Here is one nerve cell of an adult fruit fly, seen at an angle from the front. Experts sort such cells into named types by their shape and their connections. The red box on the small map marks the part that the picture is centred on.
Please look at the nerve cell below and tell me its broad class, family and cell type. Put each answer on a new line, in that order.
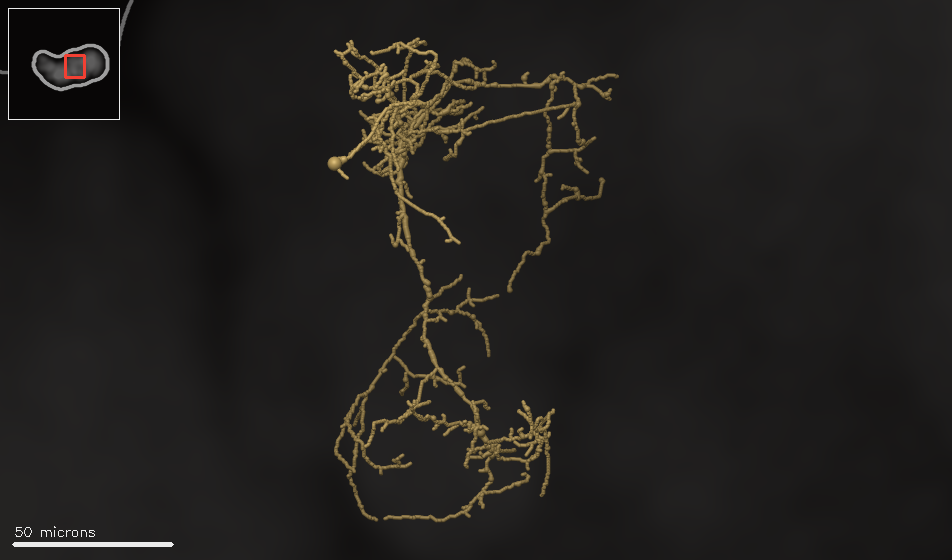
central-brain intrinsic neuron
hemilineage VLPd1
AVLP037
